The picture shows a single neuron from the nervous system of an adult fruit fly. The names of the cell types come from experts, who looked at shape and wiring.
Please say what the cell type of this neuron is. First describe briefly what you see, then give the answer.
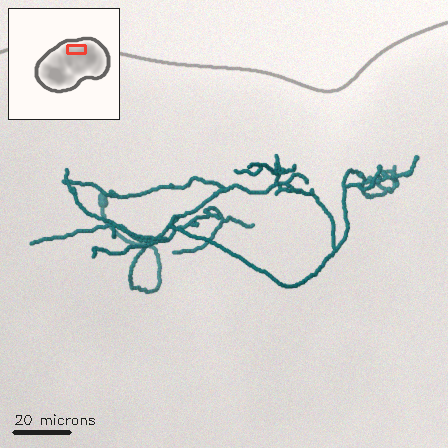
The cell body is on the left of the picture. From left to right in the picture it spans about 140 microns. This is a central-brain intrinsic neuron. The cell type is SMP521.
